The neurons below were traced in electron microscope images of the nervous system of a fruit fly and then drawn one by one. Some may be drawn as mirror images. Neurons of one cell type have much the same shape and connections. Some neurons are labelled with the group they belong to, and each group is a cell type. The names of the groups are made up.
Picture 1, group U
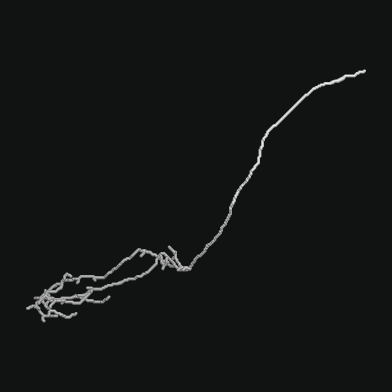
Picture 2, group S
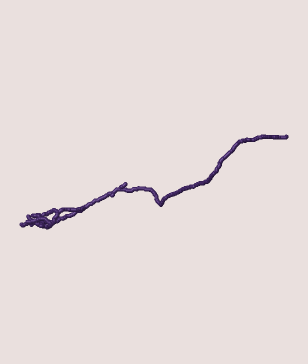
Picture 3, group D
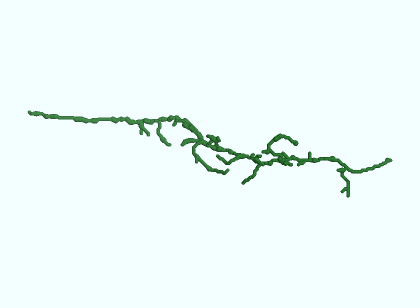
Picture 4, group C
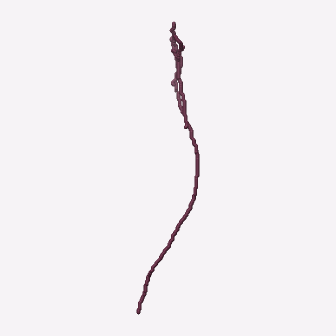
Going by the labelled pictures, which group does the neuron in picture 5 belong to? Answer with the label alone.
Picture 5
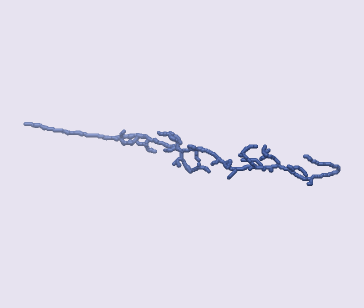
group D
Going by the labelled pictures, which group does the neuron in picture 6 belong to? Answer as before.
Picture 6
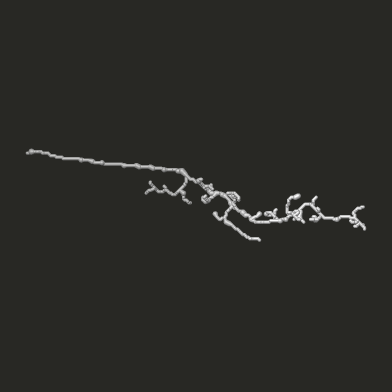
group D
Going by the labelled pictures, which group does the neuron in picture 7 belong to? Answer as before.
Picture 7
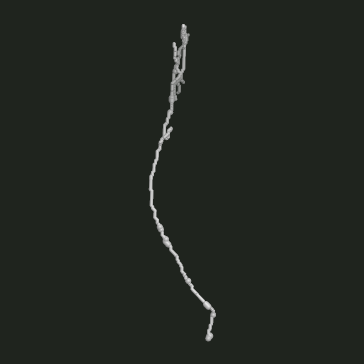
group C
